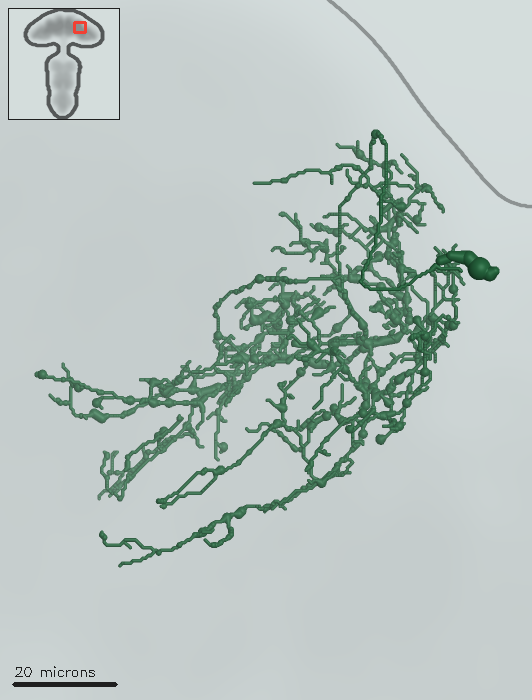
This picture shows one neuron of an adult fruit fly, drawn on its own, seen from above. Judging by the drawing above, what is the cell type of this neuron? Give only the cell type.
PVLP080_b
